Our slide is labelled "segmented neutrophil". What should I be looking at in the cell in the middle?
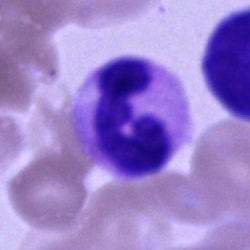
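Goes with segmented neutrophil: the chromatin is dark purple and dense.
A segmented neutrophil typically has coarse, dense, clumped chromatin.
Does not match: the moderate rim of cytoplasm around the nucleus is pale lilac.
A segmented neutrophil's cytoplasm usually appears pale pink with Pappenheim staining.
Also seen: a round, smooth outline, and no coarse granules in the cytoplasm.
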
